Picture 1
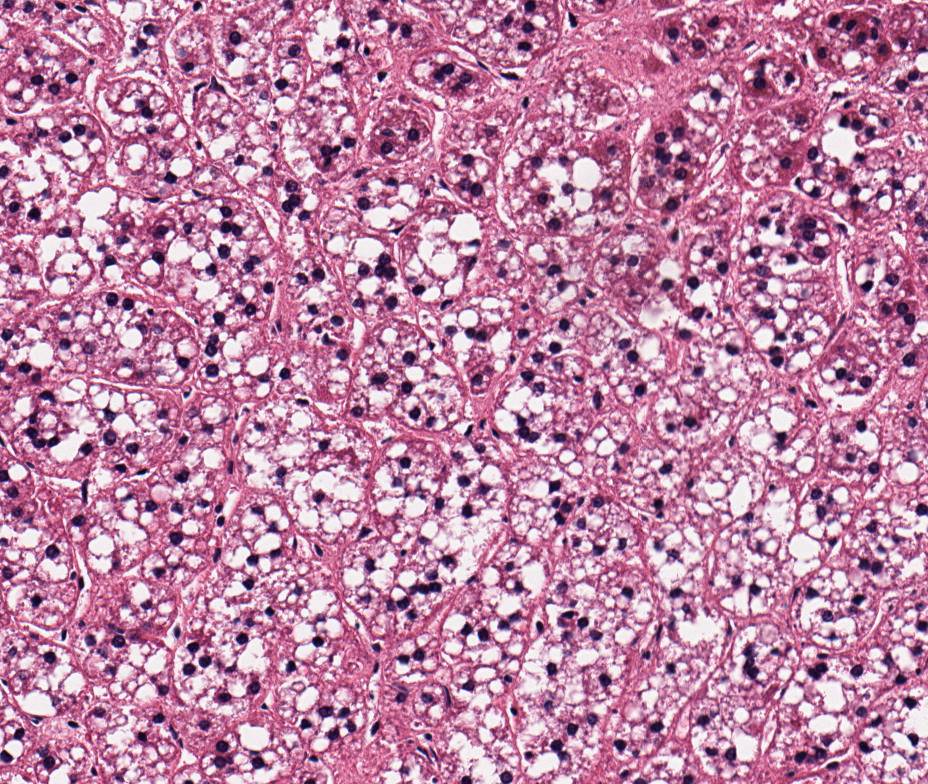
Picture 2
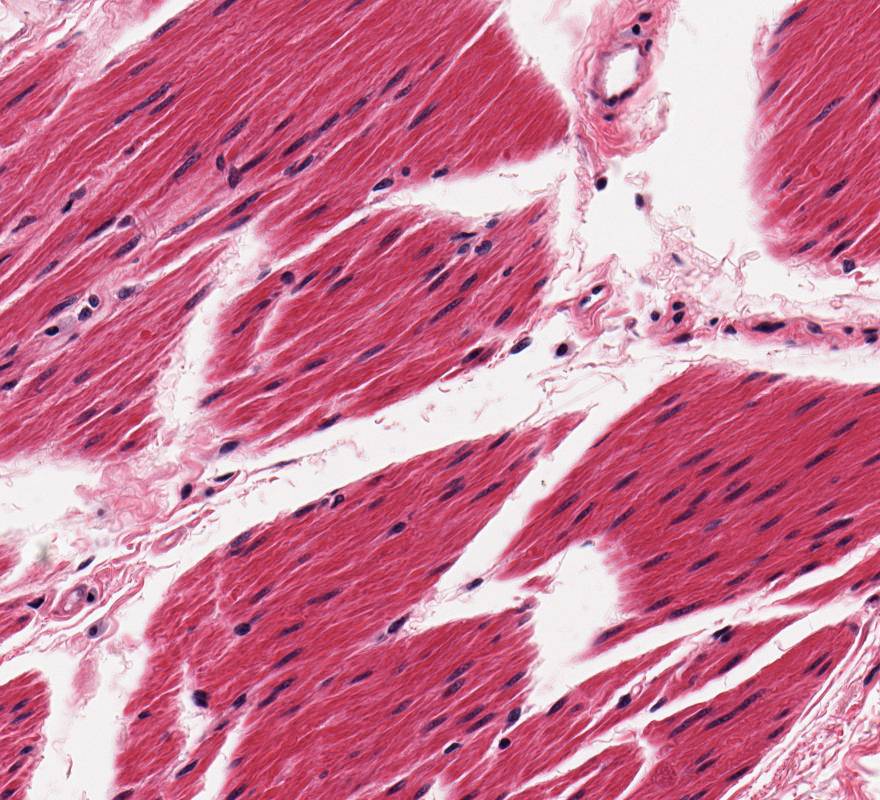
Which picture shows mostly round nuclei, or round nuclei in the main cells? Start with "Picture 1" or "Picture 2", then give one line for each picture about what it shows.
Picture 1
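What picture 1 shows: The nuclei are small, round and darkly stained.
What picture 2 shows: The muscle nuclei are elongated, cigar-shaped and dark purple, lying along the length of the fibres.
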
